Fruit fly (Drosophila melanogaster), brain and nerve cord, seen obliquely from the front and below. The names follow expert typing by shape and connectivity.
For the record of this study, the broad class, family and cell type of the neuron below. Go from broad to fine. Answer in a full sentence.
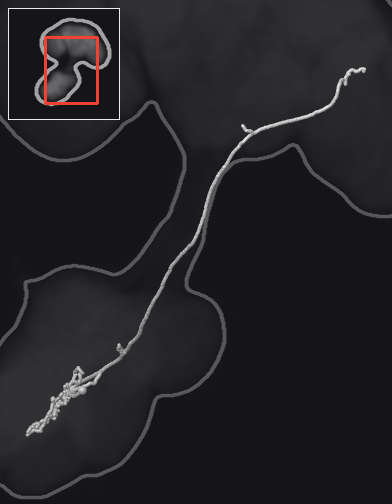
An ascending neuron of hemilineage 10B, type AN10B047.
